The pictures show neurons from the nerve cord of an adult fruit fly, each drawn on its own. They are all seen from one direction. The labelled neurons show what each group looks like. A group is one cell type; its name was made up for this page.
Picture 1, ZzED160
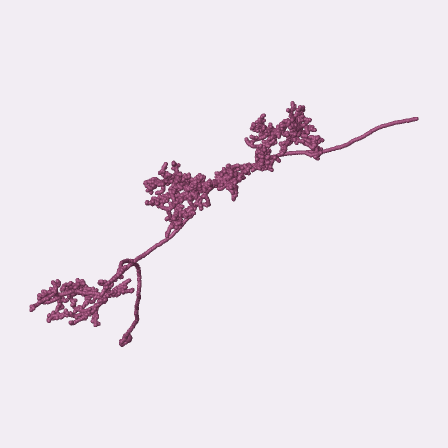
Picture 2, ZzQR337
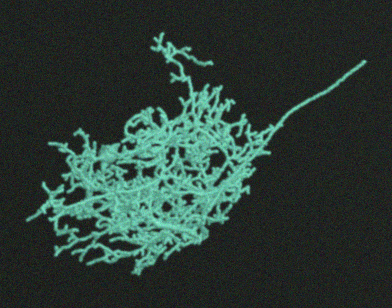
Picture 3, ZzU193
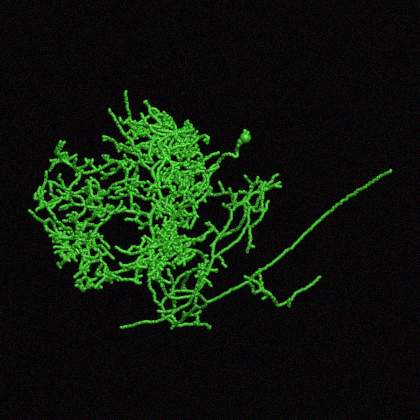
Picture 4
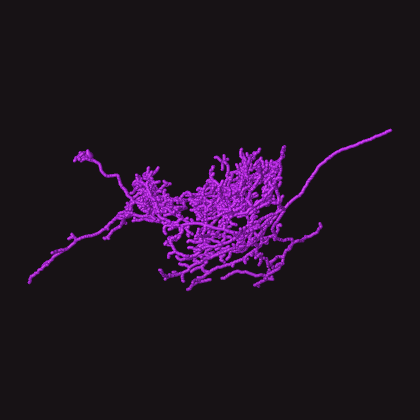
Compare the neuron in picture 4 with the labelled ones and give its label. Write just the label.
ZzQR337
